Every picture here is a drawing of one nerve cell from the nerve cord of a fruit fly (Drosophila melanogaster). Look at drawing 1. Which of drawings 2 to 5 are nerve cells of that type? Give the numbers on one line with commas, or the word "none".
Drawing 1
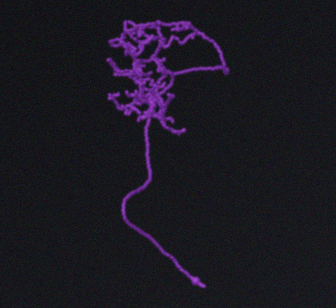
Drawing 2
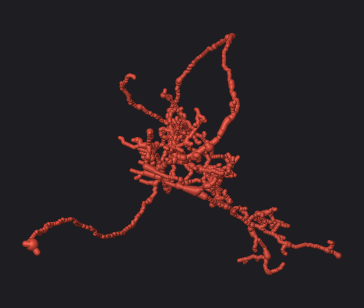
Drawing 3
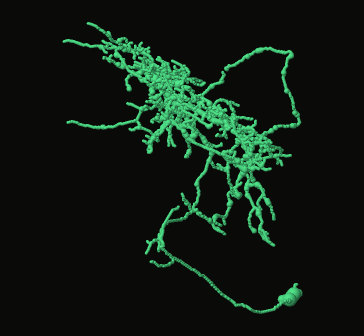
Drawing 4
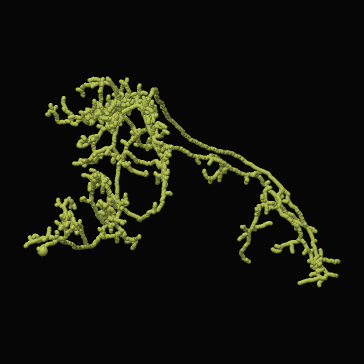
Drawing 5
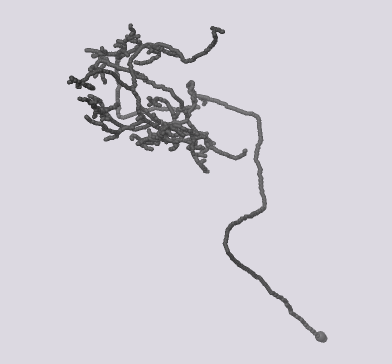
5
